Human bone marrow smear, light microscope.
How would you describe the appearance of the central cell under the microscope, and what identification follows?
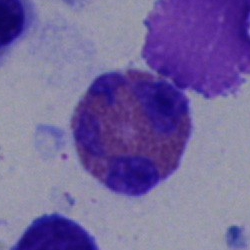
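See how the nucleus is broken into several separate dark purple lobes, and they sit out near the edge of the cell instead of in the centre. The chromatin in them is dense and dark. Reddish-purple cytoplasm fills the middle. That's an eosinophil.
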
